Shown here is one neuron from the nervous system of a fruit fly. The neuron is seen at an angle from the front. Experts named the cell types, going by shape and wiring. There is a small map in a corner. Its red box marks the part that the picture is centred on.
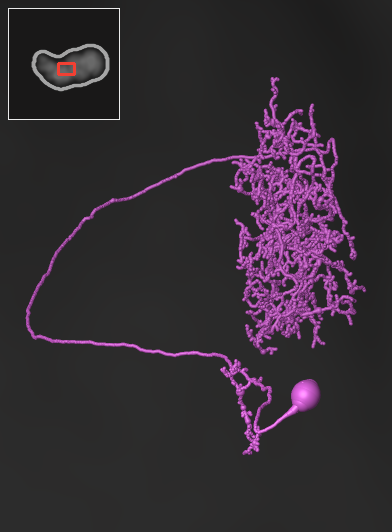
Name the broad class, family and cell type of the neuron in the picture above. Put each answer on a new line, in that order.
optic-lobe intrinsic neuron
Li
Li20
